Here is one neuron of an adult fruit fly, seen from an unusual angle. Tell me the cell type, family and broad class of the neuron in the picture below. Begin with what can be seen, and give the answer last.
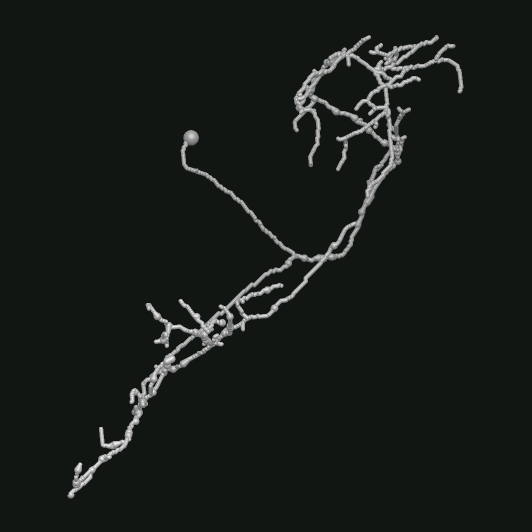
Dozens of branch ends can be seen. As drawn here it is about as wide as it is tall. Its cell type is PS269. Its family is hemilineage DM6_ventral. This is a central-brain intrinsic neuron.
